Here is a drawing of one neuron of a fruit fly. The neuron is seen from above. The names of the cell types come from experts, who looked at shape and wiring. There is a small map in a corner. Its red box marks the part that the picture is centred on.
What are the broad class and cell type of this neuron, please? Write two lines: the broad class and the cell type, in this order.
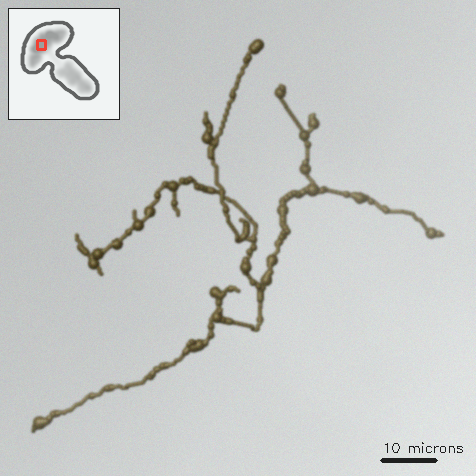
sensory neuron entering the brain
GNG643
